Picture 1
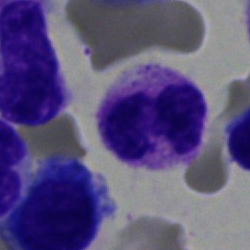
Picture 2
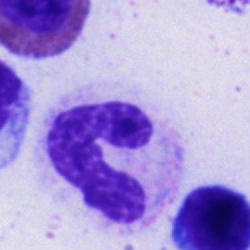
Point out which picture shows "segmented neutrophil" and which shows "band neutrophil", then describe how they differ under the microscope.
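Here the segmented neutrophil is picture 1, and picture 2 holds the band neutrophil. The clearest thing in picture 2 is its nucleus: a single curved band bent into a C, with the open side facing right.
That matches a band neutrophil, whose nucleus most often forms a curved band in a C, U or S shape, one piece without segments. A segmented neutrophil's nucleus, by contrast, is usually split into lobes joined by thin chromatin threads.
Past that, the two look much alike to me: the chromatin is clumped in both, dark purple and dense in picture 1, coarse in picture 2, and neither shows a nucleolus. Picture 1 is round and smooth with no vacuoles in the cytoplasm; picture 2 is roughly round.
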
